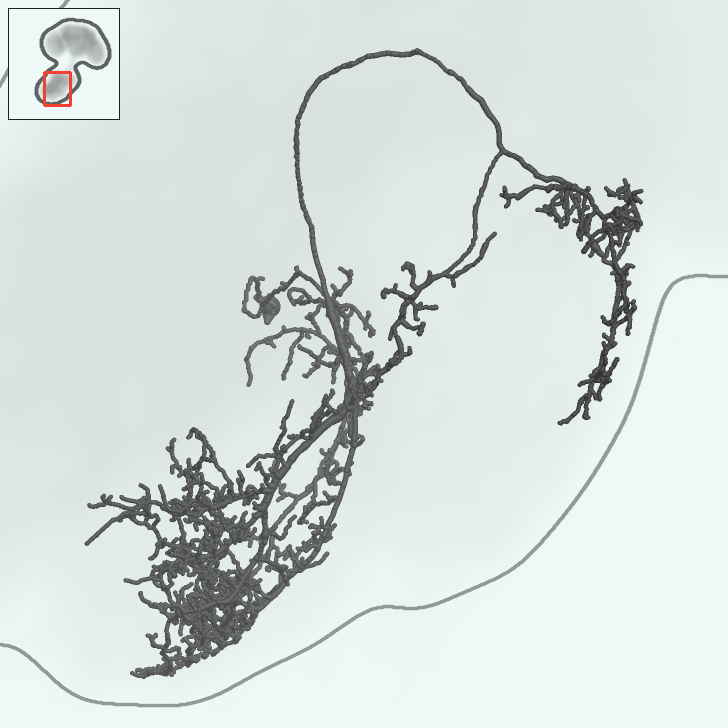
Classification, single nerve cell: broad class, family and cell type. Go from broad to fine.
nerve-cord intrinsic neuron; hemilineage 19A; IN19A019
